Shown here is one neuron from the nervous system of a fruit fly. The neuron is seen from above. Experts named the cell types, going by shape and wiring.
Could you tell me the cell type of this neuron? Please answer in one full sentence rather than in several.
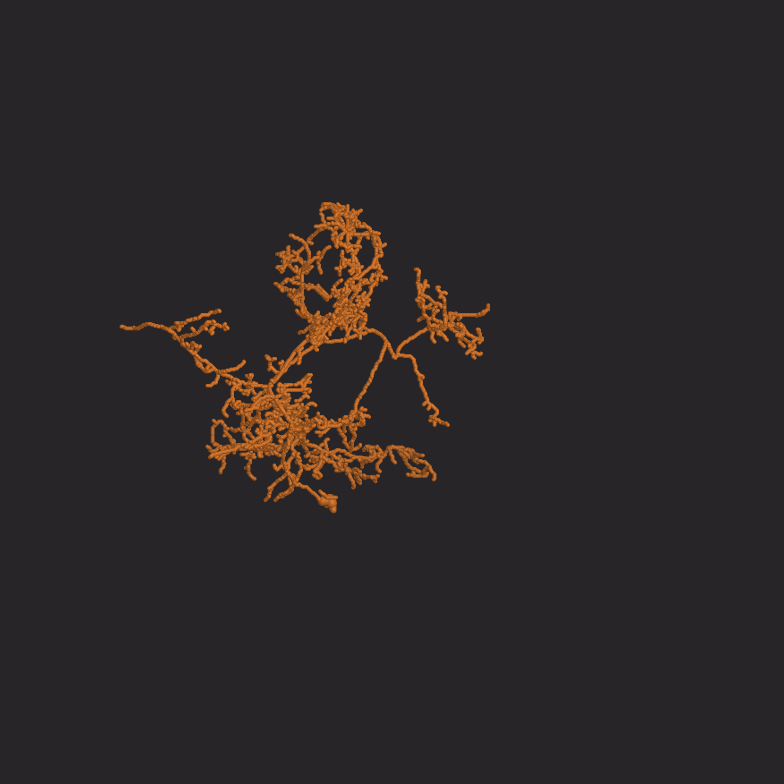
The cell type of the neuron here is SMP386.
